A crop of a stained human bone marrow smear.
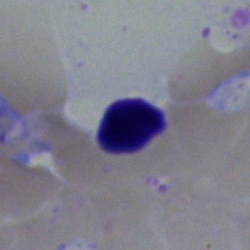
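Erythroblast, the central cell in a stained human bone marrow smear. Its chromatin is very dark blue-purple and seems uniformly dense, with no pattern I can make out. I see no nucleolus in the nucleus, nor any distinct rim of cytoplasm around it. The picture is somewhat blurred, so fine detail is soft.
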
